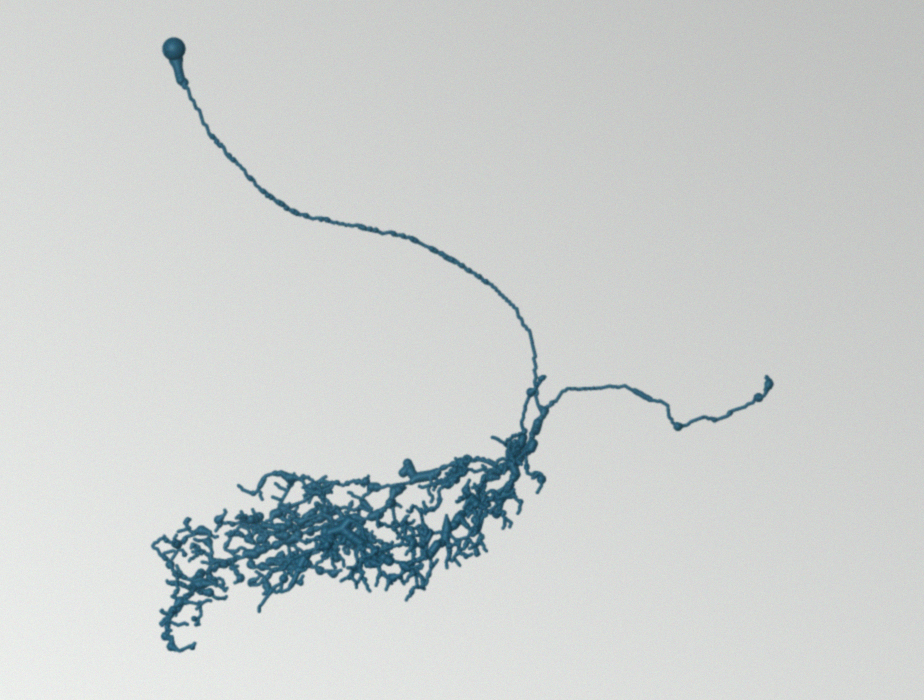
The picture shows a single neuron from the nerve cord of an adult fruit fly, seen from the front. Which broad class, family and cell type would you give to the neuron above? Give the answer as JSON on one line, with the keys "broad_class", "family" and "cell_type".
{"broad_class": "nerve-cord intrinsic neuron", "family": "hemilineage 23B", "cell_type": "IN23B027"}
